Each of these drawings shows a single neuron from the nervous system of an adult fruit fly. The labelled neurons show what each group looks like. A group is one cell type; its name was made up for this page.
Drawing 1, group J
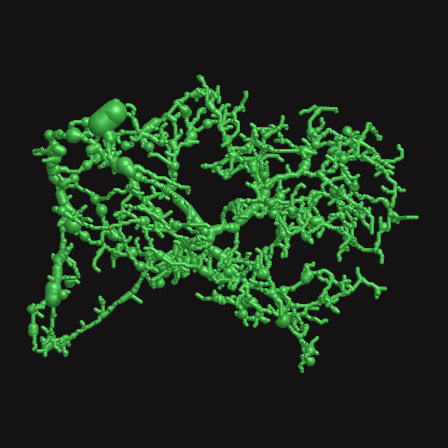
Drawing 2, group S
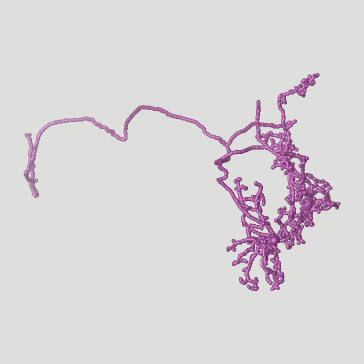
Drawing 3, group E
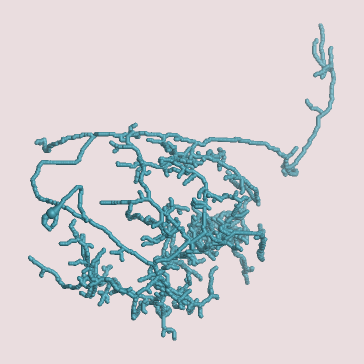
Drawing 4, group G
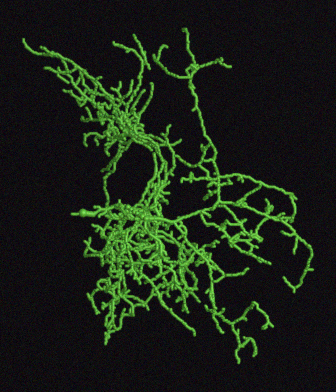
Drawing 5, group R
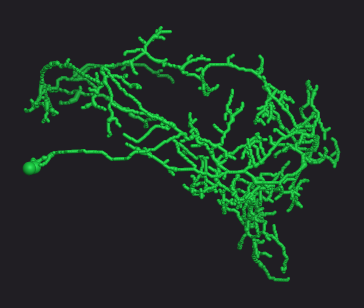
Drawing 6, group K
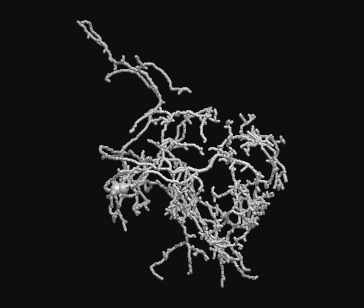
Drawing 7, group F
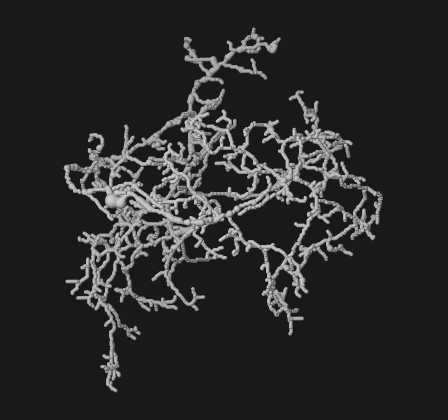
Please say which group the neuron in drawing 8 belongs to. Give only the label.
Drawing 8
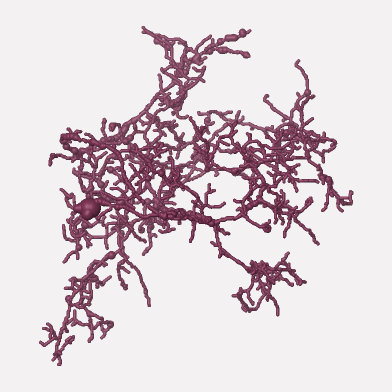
group F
